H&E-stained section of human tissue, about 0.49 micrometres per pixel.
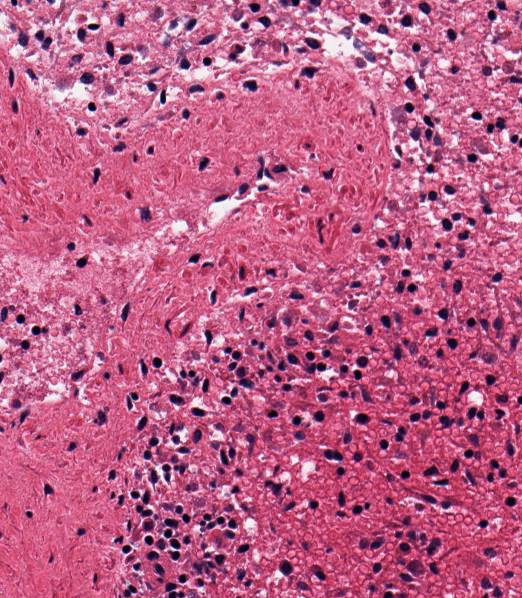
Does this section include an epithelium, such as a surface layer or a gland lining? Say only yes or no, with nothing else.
No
